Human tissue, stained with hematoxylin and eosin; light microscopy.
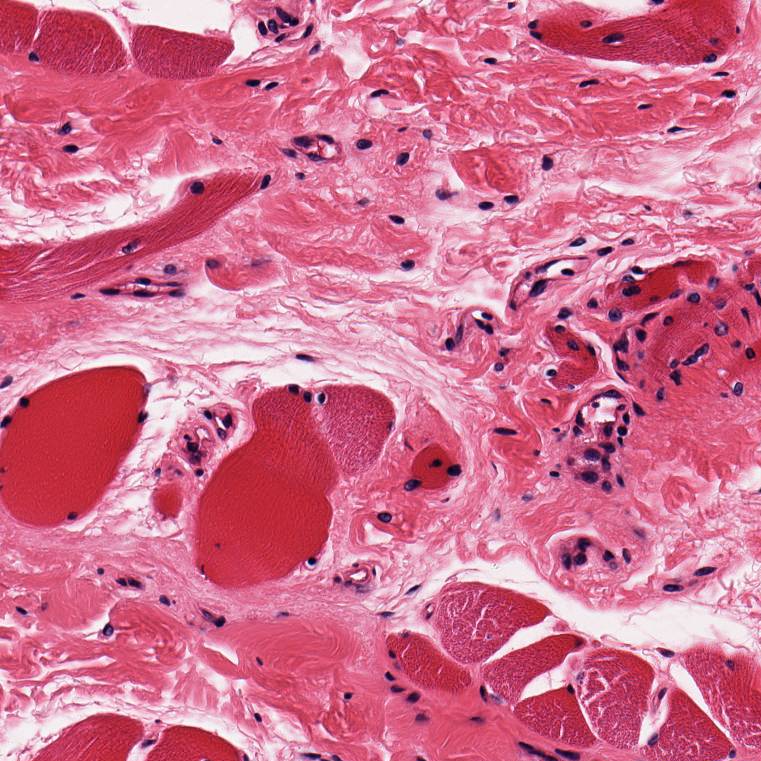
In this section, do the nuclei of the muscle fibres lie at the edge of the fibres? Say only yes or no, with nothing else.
Yes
